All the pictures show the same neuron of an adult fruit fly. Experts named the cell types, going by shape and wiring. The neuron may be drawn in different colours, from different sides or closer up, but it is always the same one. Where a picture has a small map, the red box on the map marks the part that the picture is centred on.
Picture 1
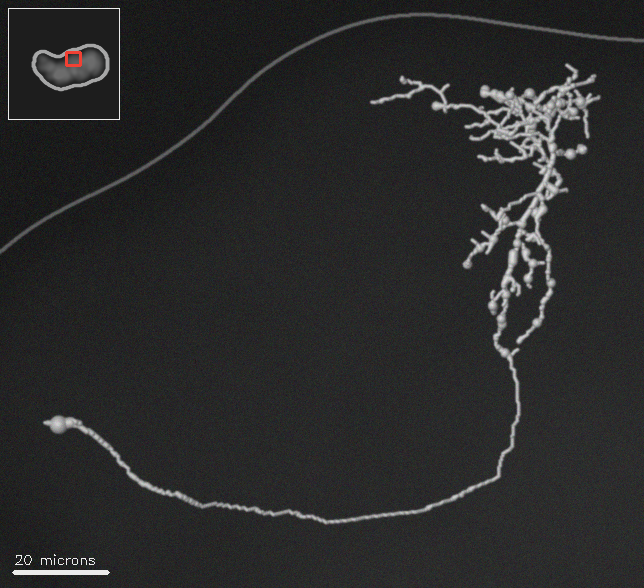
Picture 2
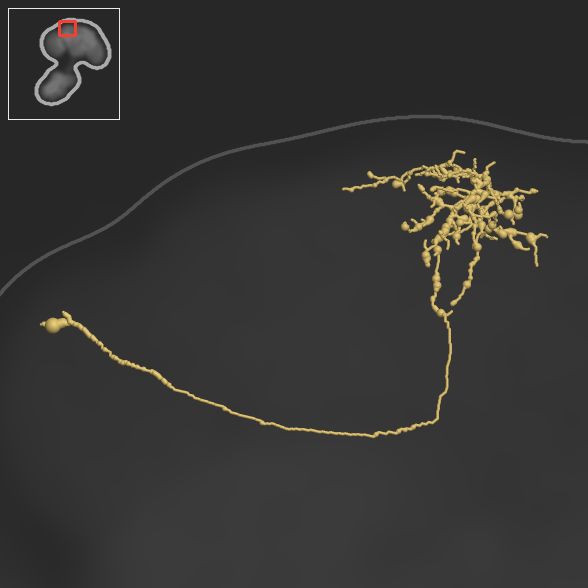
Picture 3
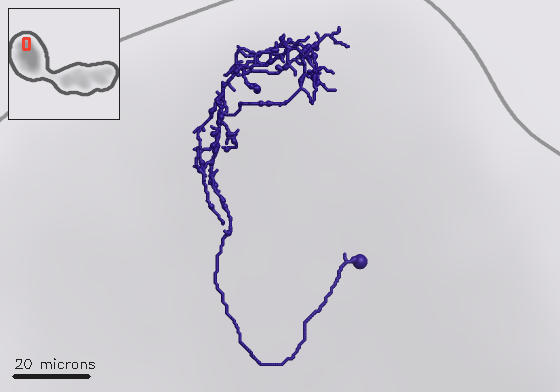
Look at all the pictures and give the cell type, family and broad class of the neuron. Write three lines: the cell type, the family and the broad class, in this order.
SLP024
hemilineage SLPal1
central-brain intrinsic neuron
